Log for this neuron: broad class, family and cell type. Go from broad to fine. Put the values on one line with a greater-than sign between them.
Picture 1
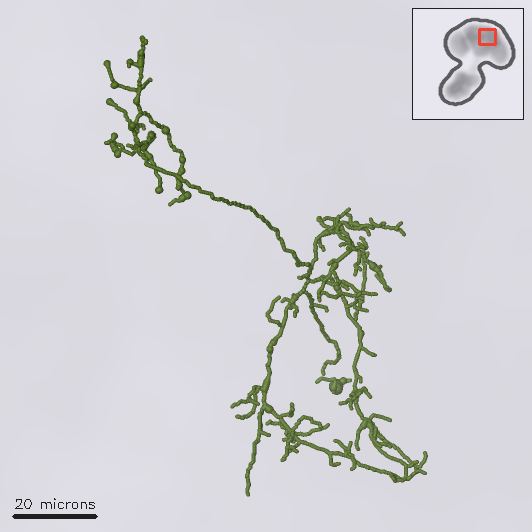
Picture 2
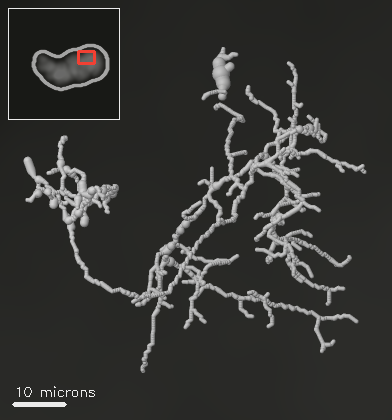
central-brain intrinsic neuron > hemilineage CLp2 > SMP279_a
